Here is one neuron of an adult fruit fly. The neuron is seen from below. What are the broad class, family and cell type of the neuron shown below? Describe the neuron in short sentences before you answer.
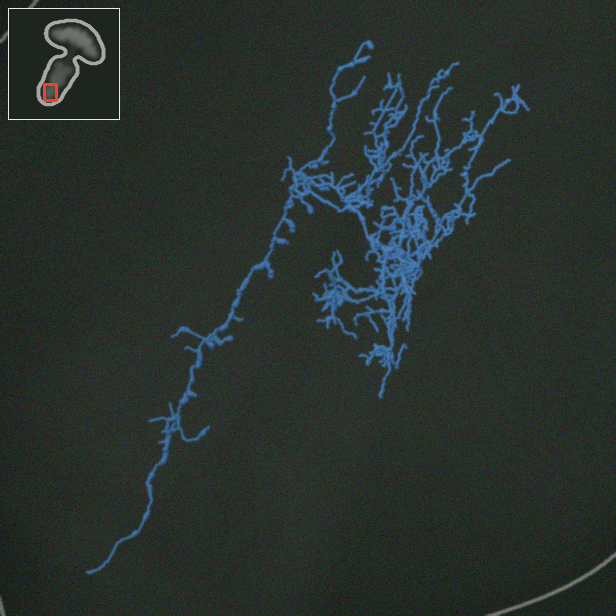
It is in the nerve cord and does not reach the brain. More than a hundred branch ends can be seen. It is a nerve-cord intrinsic neuron. Its family is hemilineage 19B. Its cell type is IN19B050.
